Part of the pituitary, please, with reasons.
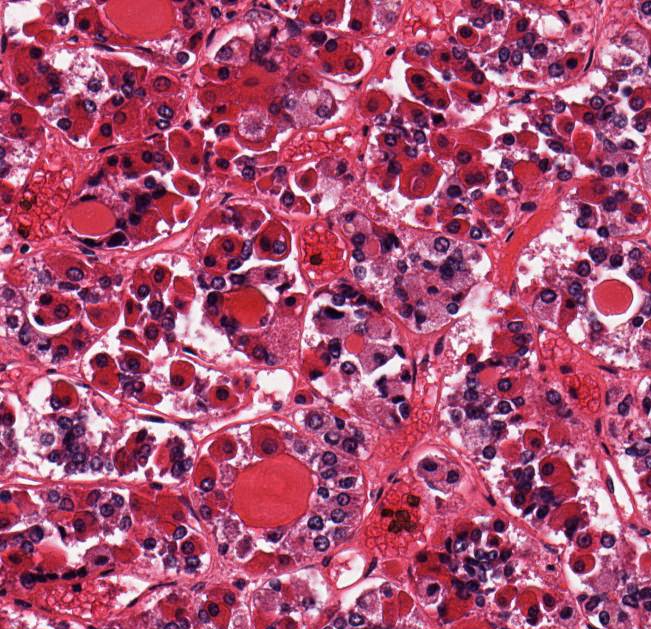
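It's the pars distalis. Pale, finely vacuolated cells sit among red cells within the very same nests.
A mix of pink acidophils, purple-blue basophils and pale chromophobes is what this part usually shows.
The nests are rounded and fill the field, divided by thin, delicate pink septa with no broad bands of stroma. No fat cells either.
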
